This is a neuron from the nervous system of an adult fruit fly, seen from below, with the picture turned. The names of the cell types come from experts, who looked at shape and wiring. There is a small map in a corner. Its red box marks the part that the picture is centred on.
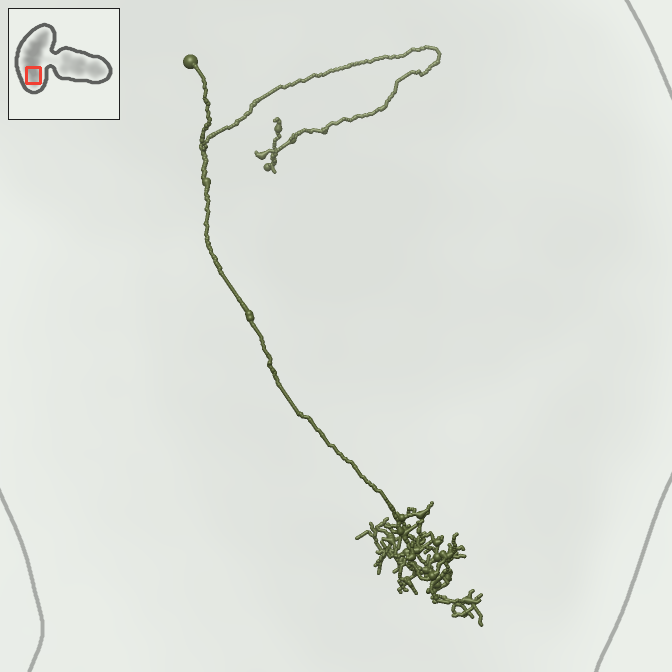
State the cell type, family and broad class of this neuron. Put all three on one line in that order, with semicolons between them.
MeLo7; MeLo; optic-lobe intrinsic neuron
